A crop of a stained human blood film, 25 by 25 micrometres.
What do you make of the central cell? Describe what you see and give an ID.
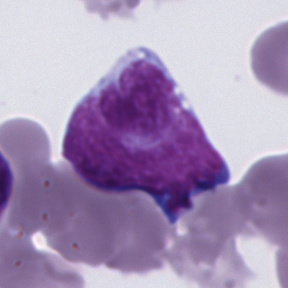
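Angular outline, upper end pointed. Cytoplasm only a thin rim around the nucleus. Nucleus with a curved fold in its upper half and a pale patch near its centre. Central cell is a myeloblast.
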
